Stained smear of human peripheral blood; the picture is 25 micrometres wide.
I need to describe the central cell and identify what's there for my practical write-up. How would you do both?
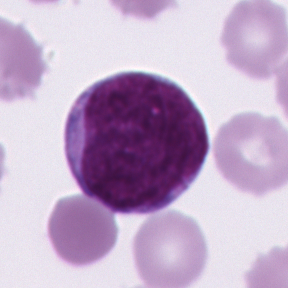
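Look first at the nucleus: it sits off-centre, pushed over toward the right side of the cell. Now follow the cytoplasm, which shows mainly on the left as a thin, pale blue crescent. You won't find any vacuoles in it. Trace the cell surface too; it has no projections. This cell is a myeloblast.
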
